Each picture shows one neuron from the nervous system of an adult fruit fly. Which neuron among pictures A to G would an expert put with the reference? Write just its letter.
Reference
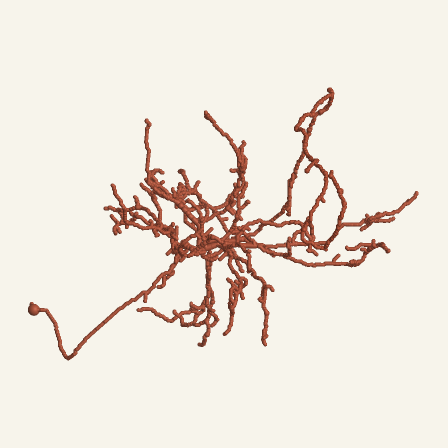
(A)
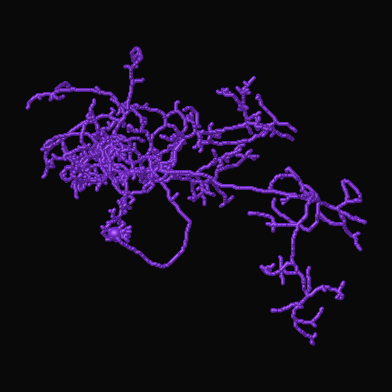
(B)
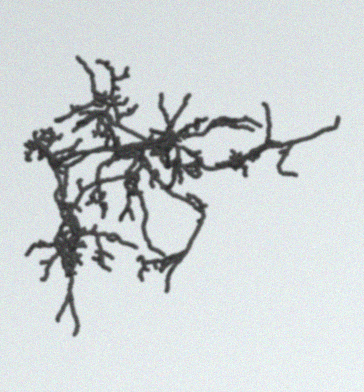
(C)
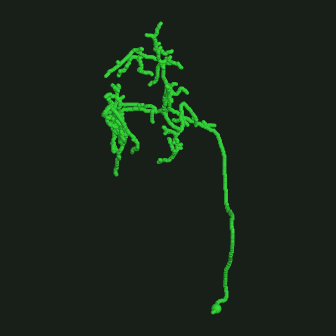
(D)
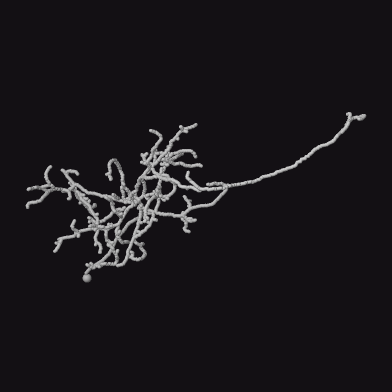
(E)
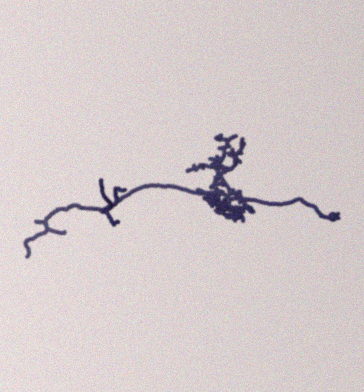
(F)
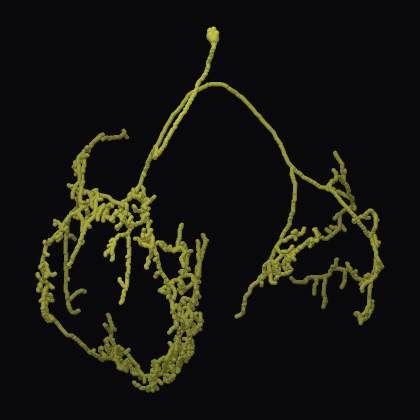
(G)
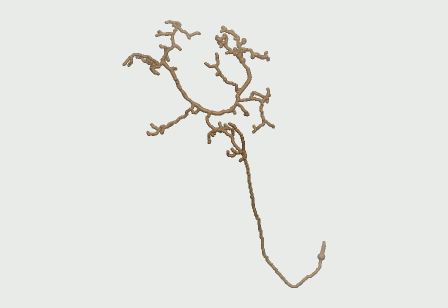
D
